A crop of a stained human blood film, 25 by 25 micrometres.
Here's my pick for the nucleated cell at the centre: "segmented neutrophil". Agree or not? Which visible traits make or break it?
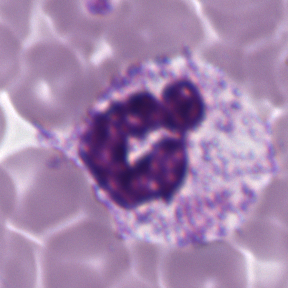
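Looking at the outline, it is roughly round with a slightly ragged edge; that I simply note. The chromatin is dark purple and clumped, and no nucleoli show in the nucleus. That chromatin would suit an eosinophil as well, so it does not count against that name.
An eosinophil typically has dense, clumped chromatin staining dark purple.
Then the cytoplasm: it is plentiful and pale, which tells against an eosinophil.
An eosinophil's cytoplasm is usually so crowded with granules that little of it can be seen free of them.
Red cells lie close around the cell on every side. So segmented neutrophil holds, with the cytoplasm weighing against eosinophil.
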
